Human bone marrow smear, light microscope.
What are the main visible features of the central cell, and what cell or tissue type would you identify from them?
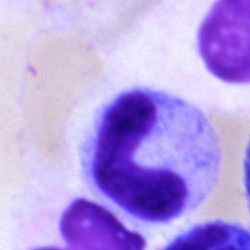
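Looking at the outline first, it is round and smooth. The nucleus is curved, and its hollow opens toward the right. Its chromatin looks dense, staining dark purple. In the cytoplasm I can make out fine, faint lilac granules. This one is a band neutrophil.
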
